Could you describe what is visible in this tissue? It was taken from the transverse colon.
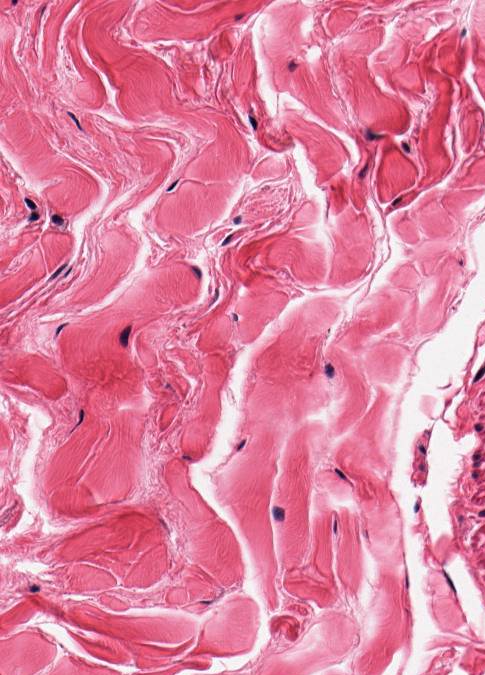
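Nuclei are sparse throughout the field, and the tissue is of low cellularity. Those present are small, dark, and elongated or spindle-shaped, and lie along the edges of the collagen bundles in the manner of fibroblasts. Epithelium is absent from the whole field. In the lower half, along the right edge, a strip of more cellular tissue containing several dark nuclei borders the collagen.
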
